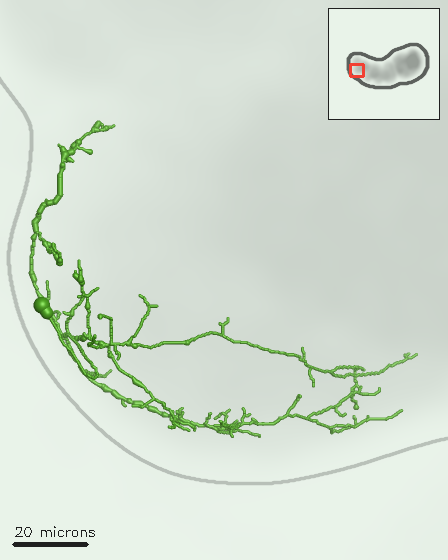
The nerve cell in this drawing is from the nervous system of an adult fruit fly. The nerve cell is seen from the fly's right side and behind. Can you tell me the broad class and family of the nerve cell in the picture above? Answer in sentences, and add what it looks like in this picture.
It is a nerve-cord intrinsic neuron. The family is hemilineage 13A. The cell body is on the left of the picture. By the scale bar it is about 110 microns wide in this view. The picture shows dozens of branch ends.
